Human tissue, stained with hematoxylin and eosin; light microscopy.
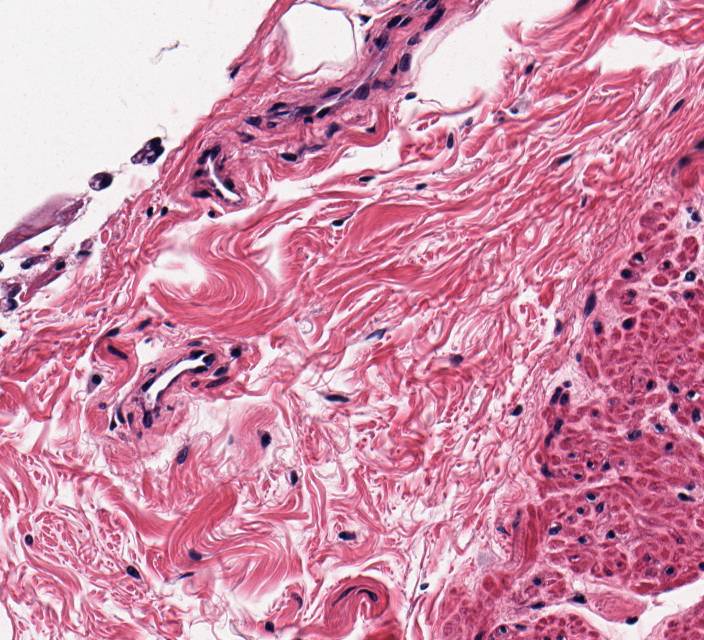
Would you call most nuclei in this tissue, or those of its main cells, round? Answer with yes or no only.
No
